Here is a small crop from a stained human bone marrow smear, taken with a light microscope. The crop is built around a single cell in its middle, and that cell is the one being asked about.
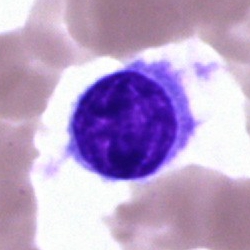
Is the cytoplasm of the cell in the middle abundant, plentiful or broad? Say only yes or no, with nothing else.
No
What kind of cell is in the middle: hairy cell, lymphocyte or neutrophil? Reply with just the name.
hairy cell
